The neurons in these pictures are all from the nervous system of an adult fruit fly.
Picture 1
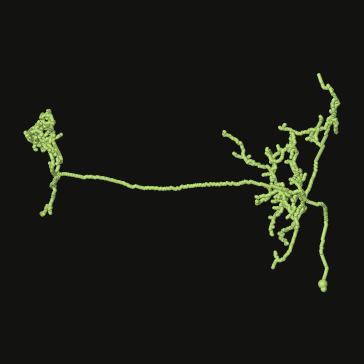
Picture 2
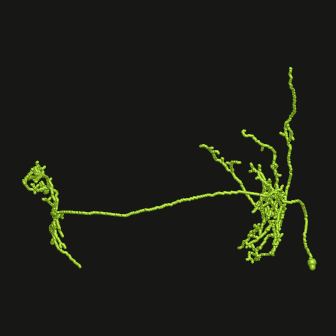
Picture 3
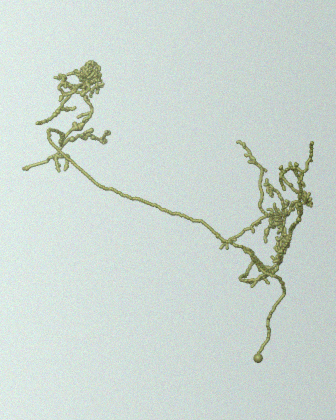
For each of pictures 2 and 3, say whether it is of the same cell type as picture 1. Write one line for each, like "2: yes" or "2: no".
2: yes
3: yes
